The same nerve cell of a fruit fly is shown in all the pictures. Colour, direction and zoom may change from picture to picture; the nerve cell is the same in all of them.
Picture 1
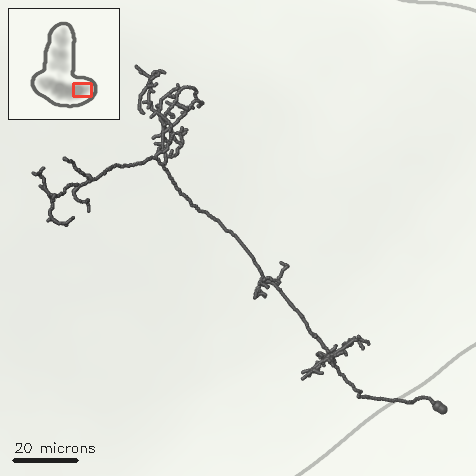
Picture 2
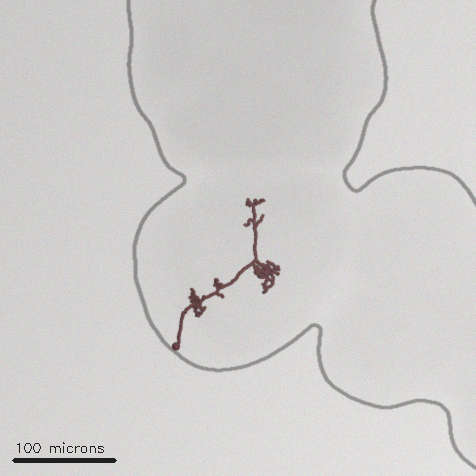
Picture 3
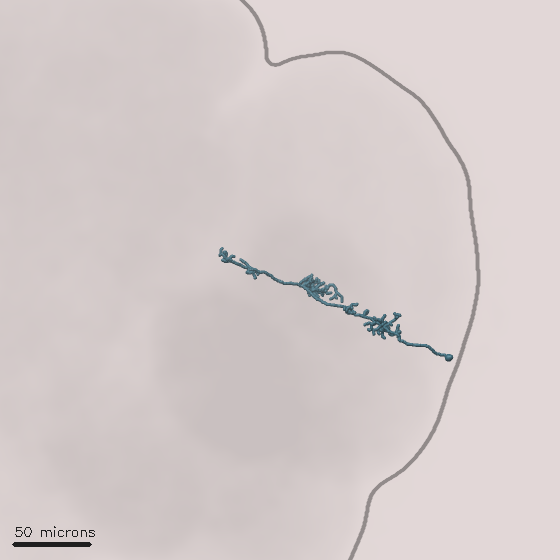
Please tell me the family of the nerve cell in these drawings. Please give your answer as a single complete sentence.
The nerve cell is part of the family known as TmY.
